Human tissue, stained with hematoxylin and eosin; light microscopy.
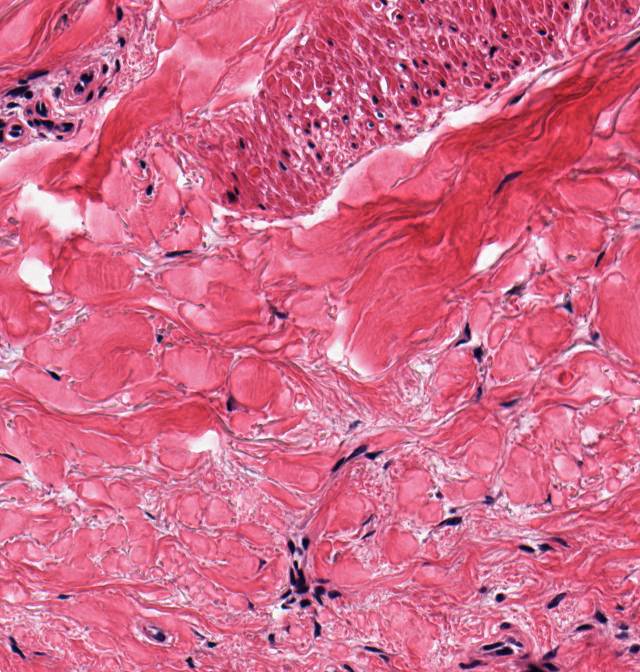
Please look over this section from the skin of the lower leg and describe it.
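Collagen bundles are thick, glassy and deeply eosinophilic. Looser, paler, wispy fibres fill the narrow spaces between them. Nuclei between the bundles are sparse, and most are thin, dark and spindle-shaped. At the top centre sits a compact cluster of closely packed polygonal cells with small dark nuclei.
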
